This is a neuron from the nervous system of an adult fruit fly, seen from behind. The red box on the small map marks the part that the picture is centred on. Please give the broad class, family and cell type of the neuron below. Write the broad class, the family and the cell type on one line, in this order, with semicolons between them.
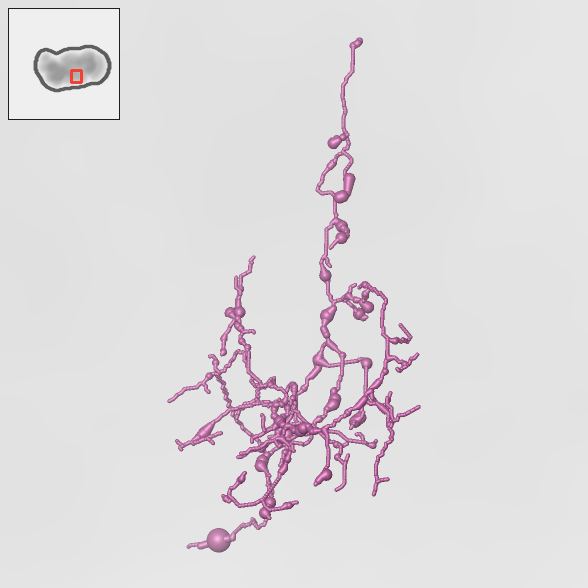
central-brain intrinsic neuron; hemilineage TRdl_b; GNG369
